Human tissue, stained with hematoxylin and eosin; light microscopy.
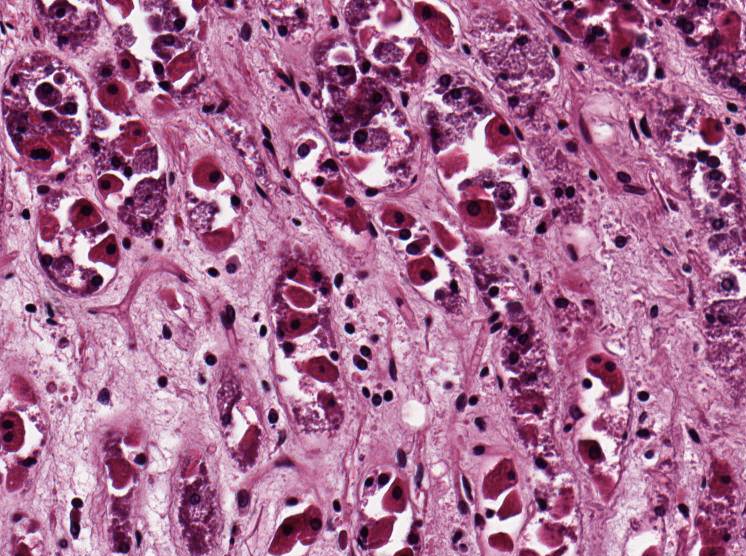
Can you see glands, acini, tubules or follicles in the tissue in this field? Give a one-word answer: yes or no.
Yes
